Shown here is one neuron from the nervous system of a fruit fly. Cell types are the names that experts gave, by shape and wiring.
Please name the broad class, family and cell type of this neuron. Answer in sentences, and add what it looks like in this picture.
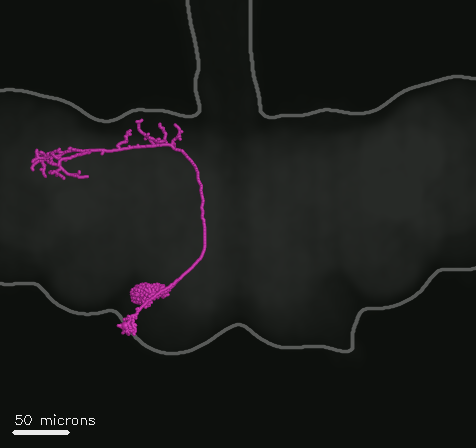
It is a central-brain intrinsic neuron. Its family is called class ALPN. It is of cell type DP1l_adPN. Its cell body lies at the lower left of the picture. From top to bottom in the picture it spans about 200 microns.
